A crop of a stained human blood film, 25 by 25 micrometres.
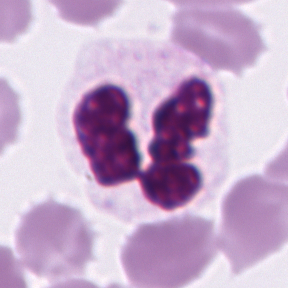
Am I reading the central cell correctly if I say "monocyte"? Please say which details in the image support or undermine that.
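This is not a monocyte but a segmented neutrophil. The cytoplasm settles it: it is pale pinkish-lilac and holds fine, faint lilac granules.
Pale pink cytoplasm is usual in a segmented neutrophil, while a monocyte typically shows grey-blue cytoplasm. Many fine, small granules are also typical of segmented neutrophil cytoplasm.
No vacuoles are seen here.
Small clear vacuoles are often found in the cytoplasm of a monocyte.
The abundant cytoplasm, on the other hand, does not tell against monocyte.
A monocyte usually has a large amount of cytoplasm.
Note also the round, smooth outline, the dark purple, coarsely clumped chromatin, and the red cells without nuclei surrounding the cell on all sides.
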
